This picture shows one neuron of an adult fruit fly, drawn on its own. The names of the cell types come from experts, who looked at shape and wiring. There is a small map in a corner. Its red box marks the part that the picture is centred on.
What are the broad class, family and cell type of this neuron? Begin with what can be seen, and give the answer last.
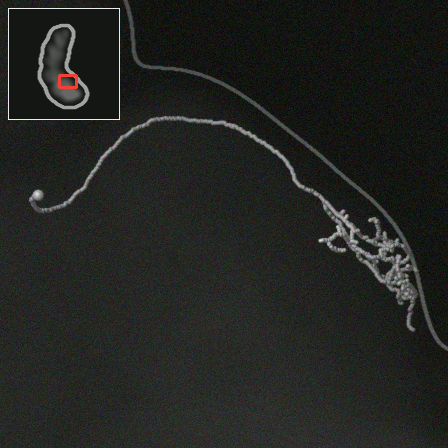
Its cell body lies on the left of the picture. In this view it is wider than it is tall. Its broad class is central-brain intrinsic neuron. Its family is hemilineage SLPpl3. The cell type is CB1178.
